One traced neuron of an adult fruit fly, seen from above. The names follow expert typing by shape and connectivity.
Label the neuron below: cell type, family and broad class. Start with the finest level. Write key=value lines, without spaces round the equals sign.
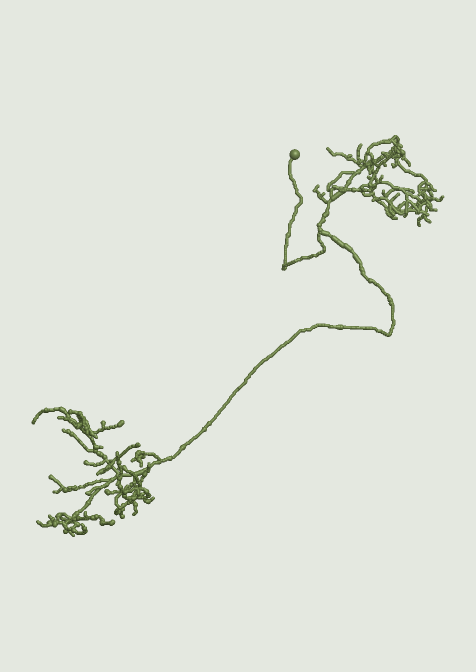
cell_type=M_vPNml79
family=hemilineage ALv1
broad_class=central-brain intrinsic neuron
